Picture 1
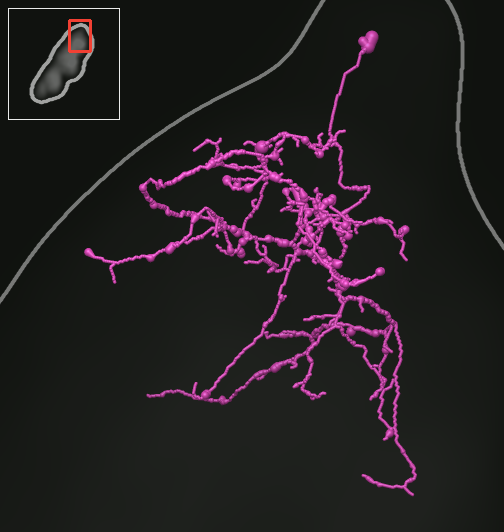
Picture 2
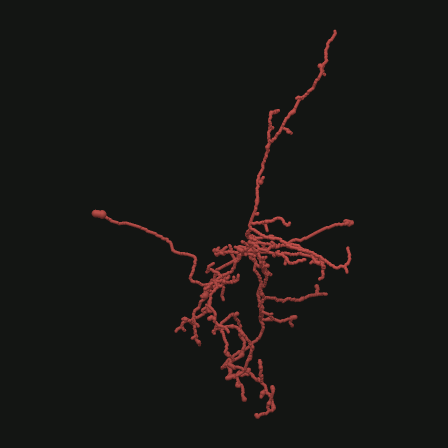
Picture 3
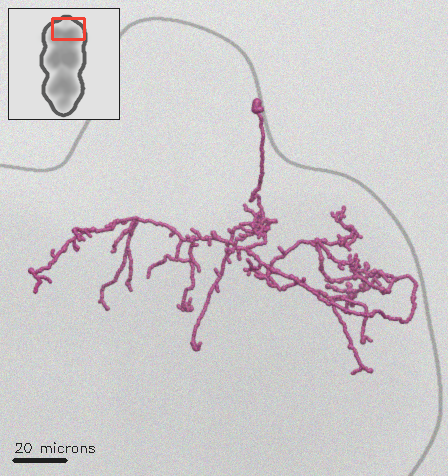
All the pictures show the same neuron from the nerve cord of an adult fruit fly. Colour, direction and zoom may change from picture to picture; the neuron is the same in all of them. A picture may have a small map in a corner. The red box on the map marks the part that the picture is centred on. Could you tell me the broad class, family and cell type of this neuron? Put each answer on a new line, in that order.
nerve-cord intrinsic neuron
hemilineage 16B
IN16B070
